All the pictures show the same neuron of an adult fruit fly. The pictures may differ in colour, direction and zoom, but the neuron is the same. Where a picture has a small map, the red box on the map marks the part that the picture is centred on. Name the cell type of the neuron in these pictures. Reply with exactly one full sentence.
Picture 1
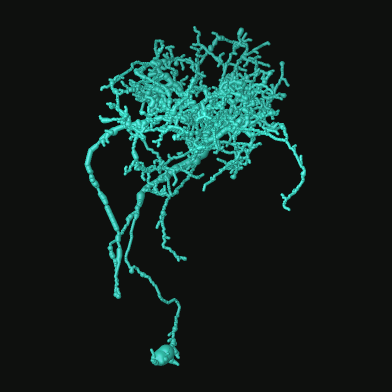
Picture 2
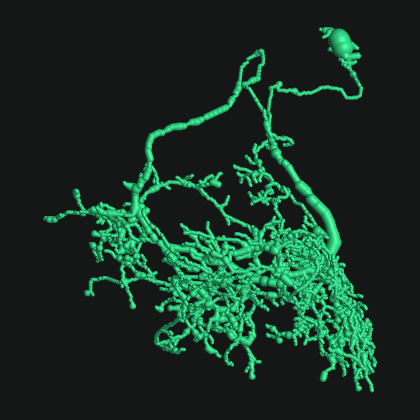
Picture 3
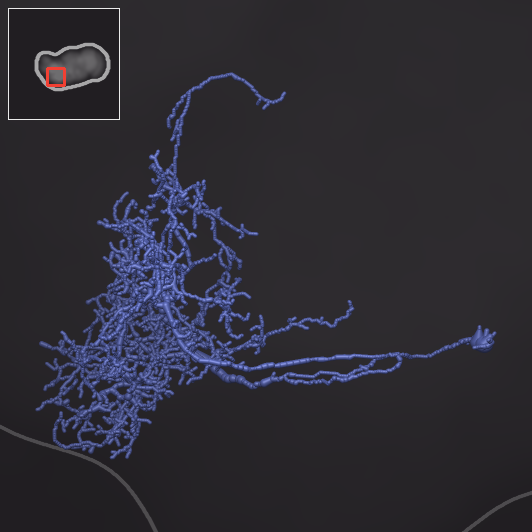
The neuron here falls under cell type IN13B009.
